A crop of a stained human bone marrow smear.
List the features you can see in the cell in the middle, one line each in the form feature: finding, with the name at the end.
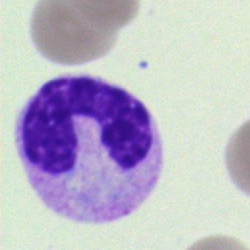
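Outline: round and smooth, nothing odd there
Nucleus: one unsegmented curved band, shaped like a horseshoe
Opening: the horseshoe's open side faces down toward the lower cytoplasm
Cytoplasm: plenty of it, pale pinkish-lilac
What it is: a band neutrophil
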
